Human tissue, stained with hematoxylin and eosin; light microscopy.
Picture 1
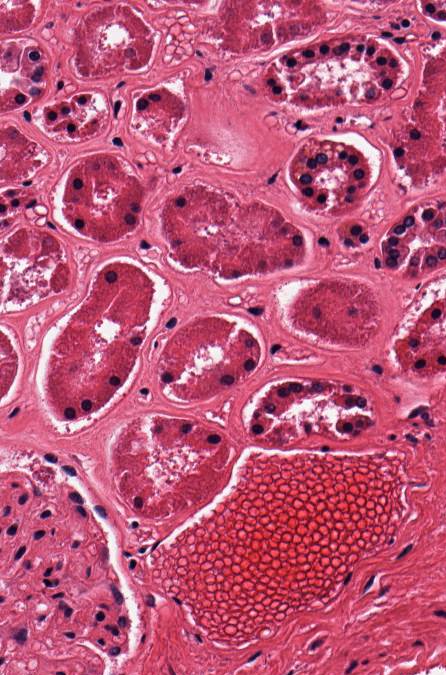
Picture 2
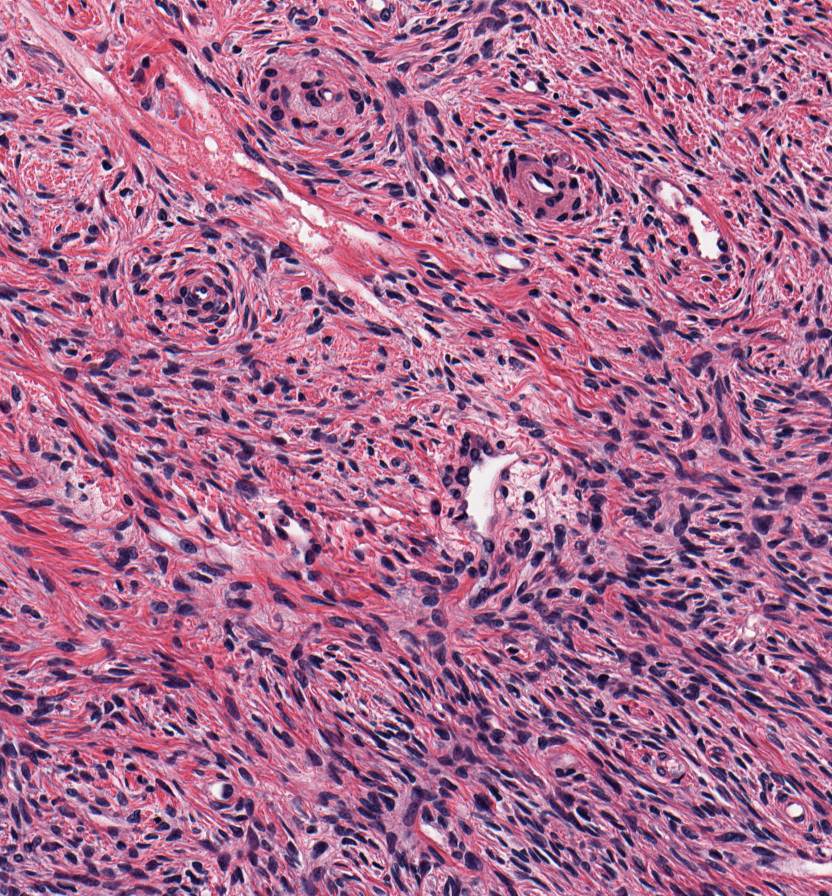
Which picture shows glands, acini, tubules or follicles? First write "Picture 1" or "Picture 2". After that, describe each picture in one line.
Picture 1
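What picture 1 shows: Most of the field is filled by rounded and oval epithelial tubular profiles set apart by bands of stroma.
What picture 2 shows: No epithelium or glands are present anywhere in the field.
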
